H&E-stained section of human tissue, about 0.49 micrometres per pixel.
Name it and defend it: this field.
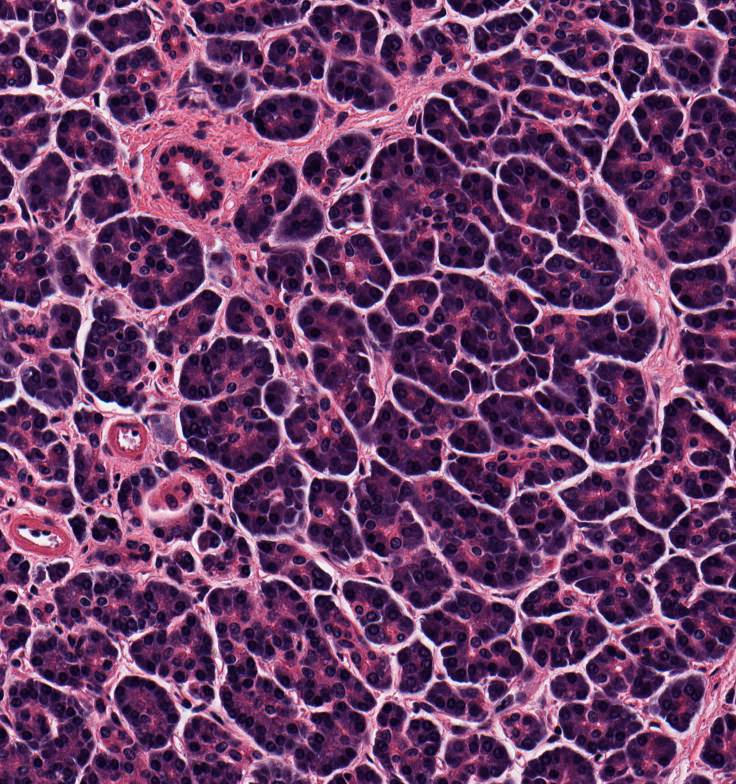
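The field mainly shows exocrine pancreas. Its acinar cells are pink toward the centre of each acinus and dark purple toward the base, their round nuclei near the base.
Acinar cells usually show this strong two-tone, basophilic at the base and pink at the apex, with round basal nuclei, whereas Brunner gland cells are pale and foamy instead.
In the upper left lies a small duct lined by cuboidal epithelium and ringed by pink collagen.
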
